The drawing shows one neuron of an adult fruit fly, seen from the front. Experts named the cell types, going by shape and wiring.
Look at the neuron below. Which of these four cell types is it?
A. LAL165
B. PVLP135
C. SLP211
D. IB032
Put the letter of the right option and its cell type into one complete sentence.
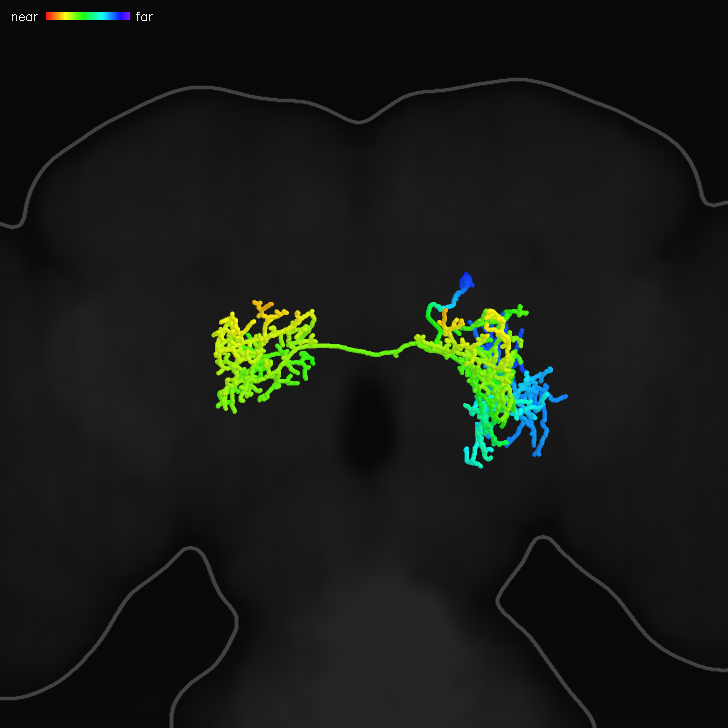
Option A gives LAL165 as the cell type of the neuron.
